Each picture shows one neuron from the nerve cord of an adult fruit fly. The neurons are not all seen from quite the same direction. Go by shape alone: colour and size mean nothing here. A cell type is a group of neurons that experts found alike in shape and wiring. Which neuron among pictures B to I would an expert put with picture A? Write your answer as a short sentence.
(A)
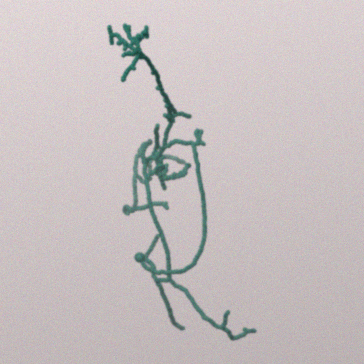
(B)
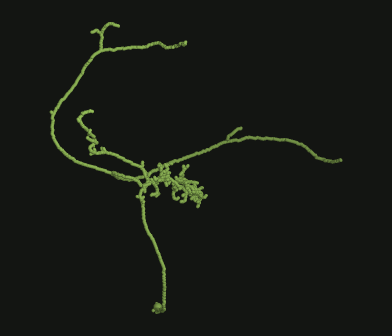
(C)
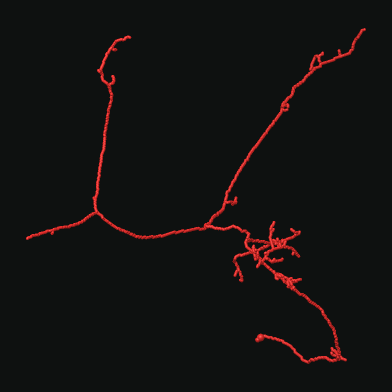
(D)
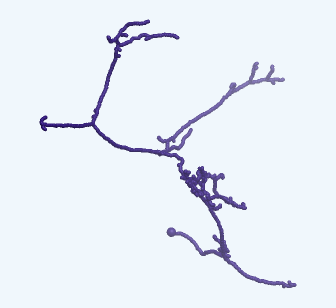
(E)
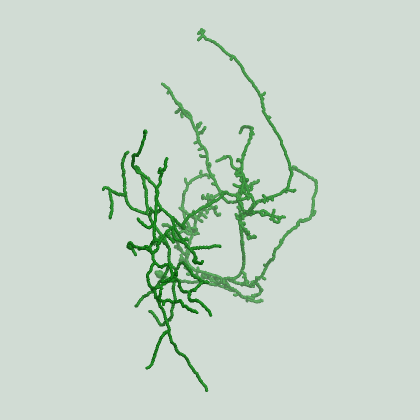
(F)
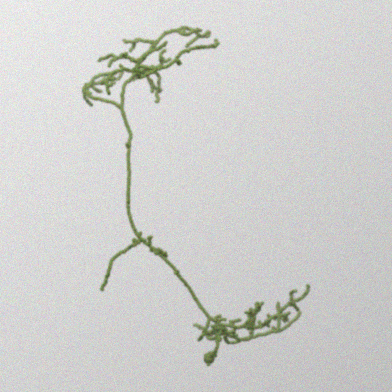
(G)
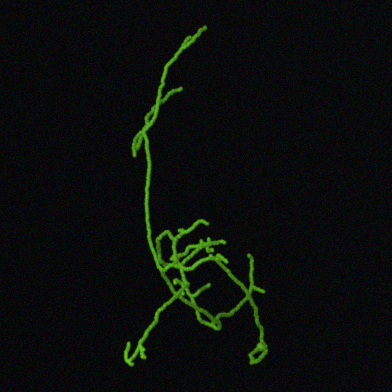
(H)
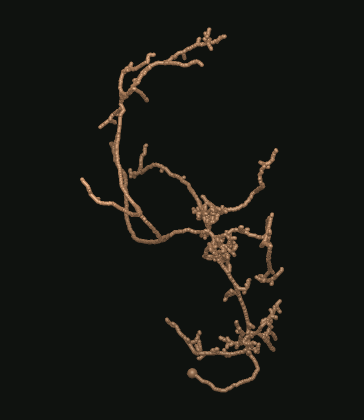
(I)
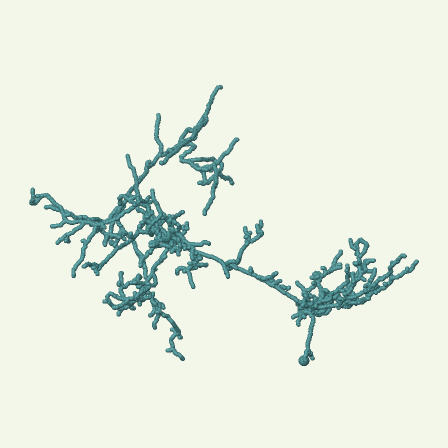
The neuron in picture G is of the same cell type.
